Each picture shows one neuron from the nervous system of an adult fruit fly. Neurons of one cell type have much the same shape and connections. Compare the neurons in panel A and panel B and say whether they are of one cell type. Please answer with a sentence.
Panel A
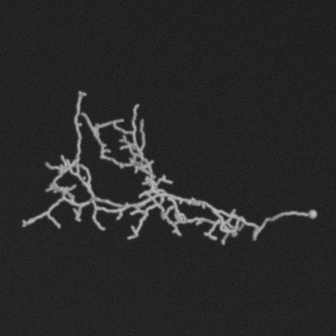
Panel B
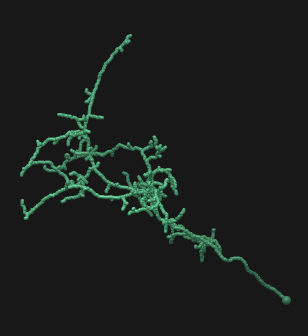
They are of the same cell type.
